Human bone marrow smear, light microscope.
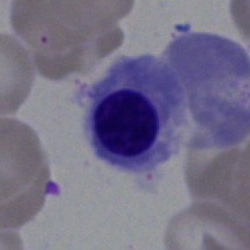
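Erythroblast, in the middle of the stained bone marrow smear. You'll notice its chromatin is dense and dark purple, while the cytoplasm is a pale blue-lavender, broader on the upper-right side of the nucleus than on the left. The outline, by the way, is irregular and ragged.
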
